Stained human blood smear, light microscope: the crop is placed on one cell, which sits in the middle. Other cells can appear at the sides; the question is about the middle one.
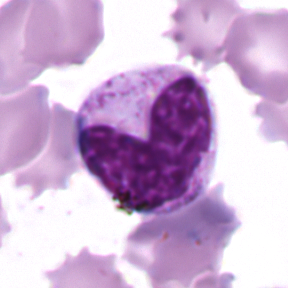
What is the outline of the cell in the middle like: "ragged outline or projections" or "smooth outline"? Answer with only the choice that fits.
Smooth outline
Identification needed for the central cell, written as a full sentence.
The central cell in this smear crop is a band neutrophil.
